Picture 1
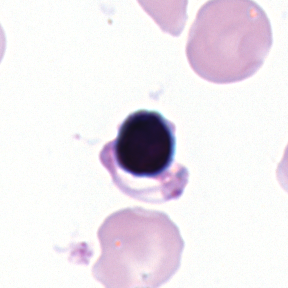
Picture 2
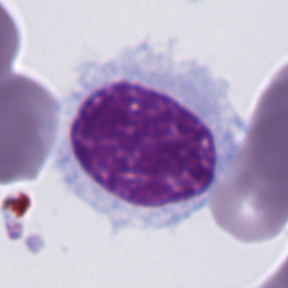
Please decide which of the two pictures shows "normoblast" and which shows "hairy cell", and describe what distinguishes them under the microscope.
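Of the two, picture 1 is the normoblast and picture 2 the hairy cell. The normoblast's chromatin is dense and almost uniformly dark purple-black, with no visible pattern, and no nucleoli can be seen.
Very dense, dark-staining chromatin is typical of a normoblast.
Its cytoplasm is scant and pale pinkish-lilac, forming an uneven crescent around the lower side of the nucleus, and the outline is irregular. The hairy cell's cytoplasm is pale blue.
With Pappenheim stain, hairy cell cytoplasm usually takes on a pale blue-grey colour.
The outer edge of the hairy cell is ragged, with fine hair-like projections all around.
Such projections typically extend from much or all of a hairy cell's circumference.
Neither cytoplasm shows distinct granules.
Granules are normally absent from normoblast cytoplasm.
A small purple granular fragment lies against the lower right edge of the normoblast, and red cells lie on the left and right sides of the hairy cell.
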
